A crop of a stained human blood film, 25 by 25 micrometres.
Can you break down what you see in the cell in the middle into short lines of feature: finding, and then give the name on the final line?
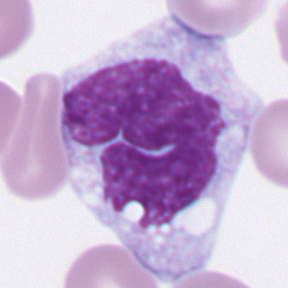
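Nucleus: folded, a curved cleft across its lower middle
Nuclear size: about 14 micrometres across
Cytoplasm: abundant, pale grey-blue, surrounding the nucleus
Granules: fine, dust-like, pinkish, in the cytoplasm
Vacuoles: several, clear, in the lower cytoplasm
Identification: monocyte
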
